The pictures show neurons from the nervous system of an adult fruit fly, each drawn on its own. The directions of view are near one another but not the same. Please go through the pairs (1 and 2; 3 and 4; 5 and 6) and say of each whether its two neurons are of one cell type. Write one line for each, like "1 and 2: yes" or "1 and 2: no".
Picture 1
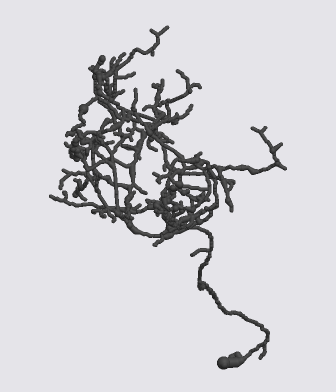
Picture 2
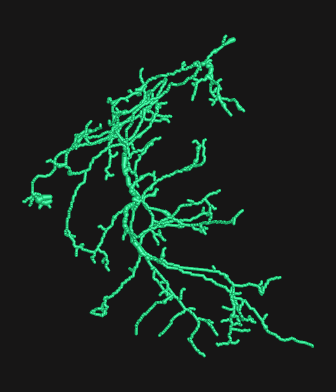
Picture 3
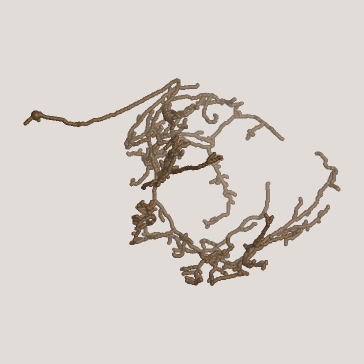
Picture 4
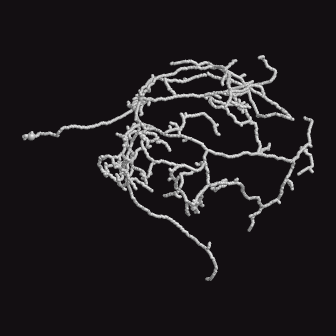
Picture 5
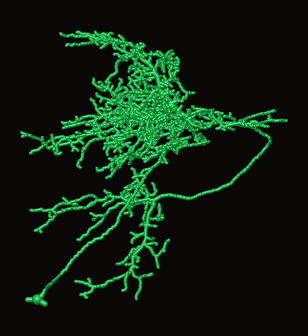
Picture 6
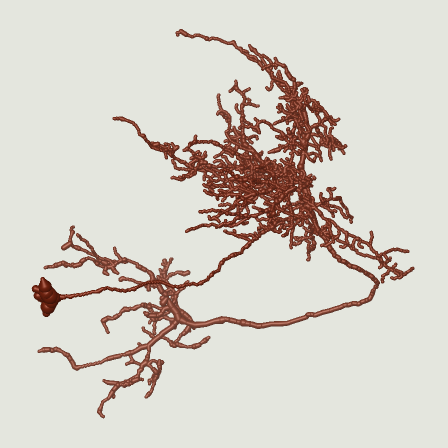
1 and 2: no
3 and 4: yes
5 and 6: yes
